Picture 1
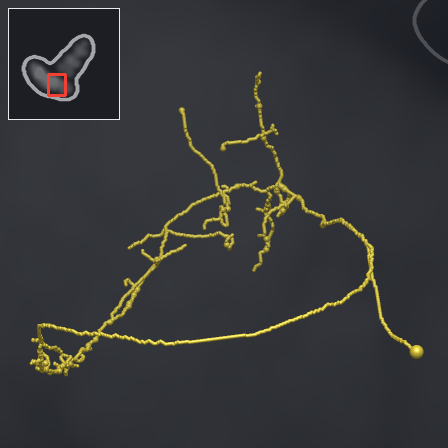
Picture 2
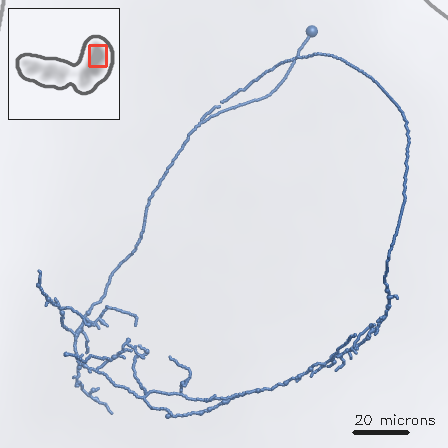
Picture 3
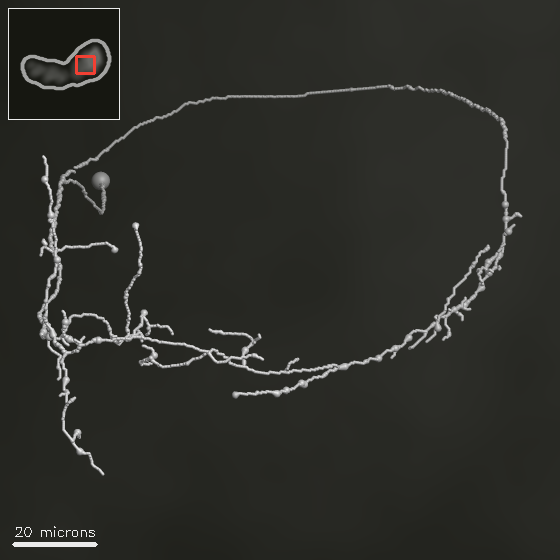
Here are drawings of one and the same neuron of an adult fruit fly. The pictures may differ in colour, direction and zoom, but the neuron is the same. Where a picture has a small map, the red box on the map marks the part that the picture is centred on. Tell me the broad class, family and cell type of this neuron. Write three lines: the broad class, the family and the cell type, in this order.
central-brain intrinsic neuron
hemilineage SLPa&l1_lateral
WED040_a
